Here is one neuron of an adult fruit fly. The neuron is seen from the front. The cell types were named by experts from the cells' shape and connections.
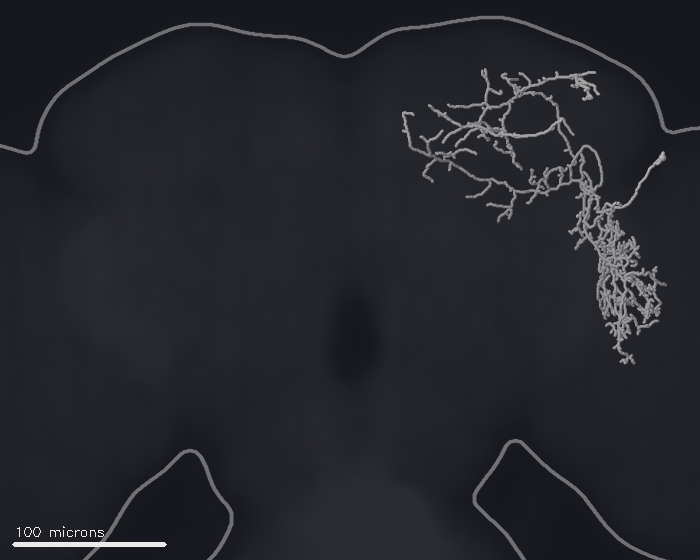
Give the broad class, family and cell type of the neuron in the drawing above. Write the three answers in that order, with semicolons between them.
visual projection neuron; hemilineage LHl3; LoVP74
